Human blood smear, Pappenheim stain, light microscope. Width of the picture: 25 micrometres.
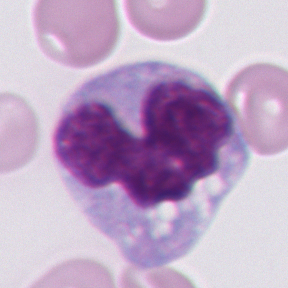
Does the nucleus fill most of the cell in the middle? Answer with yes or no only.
No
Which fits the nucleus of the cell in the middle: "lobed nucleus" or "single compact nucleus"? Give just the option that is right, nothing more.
Lobed nucleus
